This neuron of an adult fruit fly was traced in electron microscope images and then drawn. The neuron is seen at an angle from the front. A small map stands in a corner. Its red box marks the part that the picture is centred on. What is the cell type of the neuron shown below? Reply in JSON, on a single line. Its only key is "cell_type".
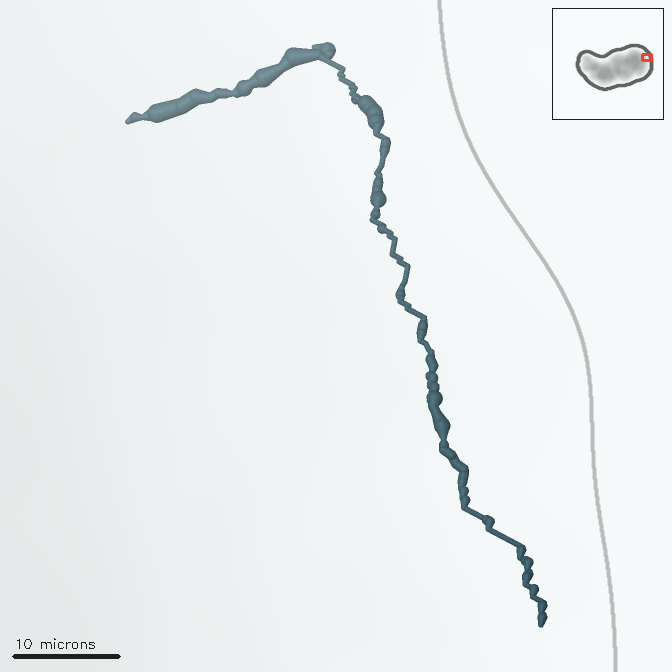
{"cell_type": "R8p"}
